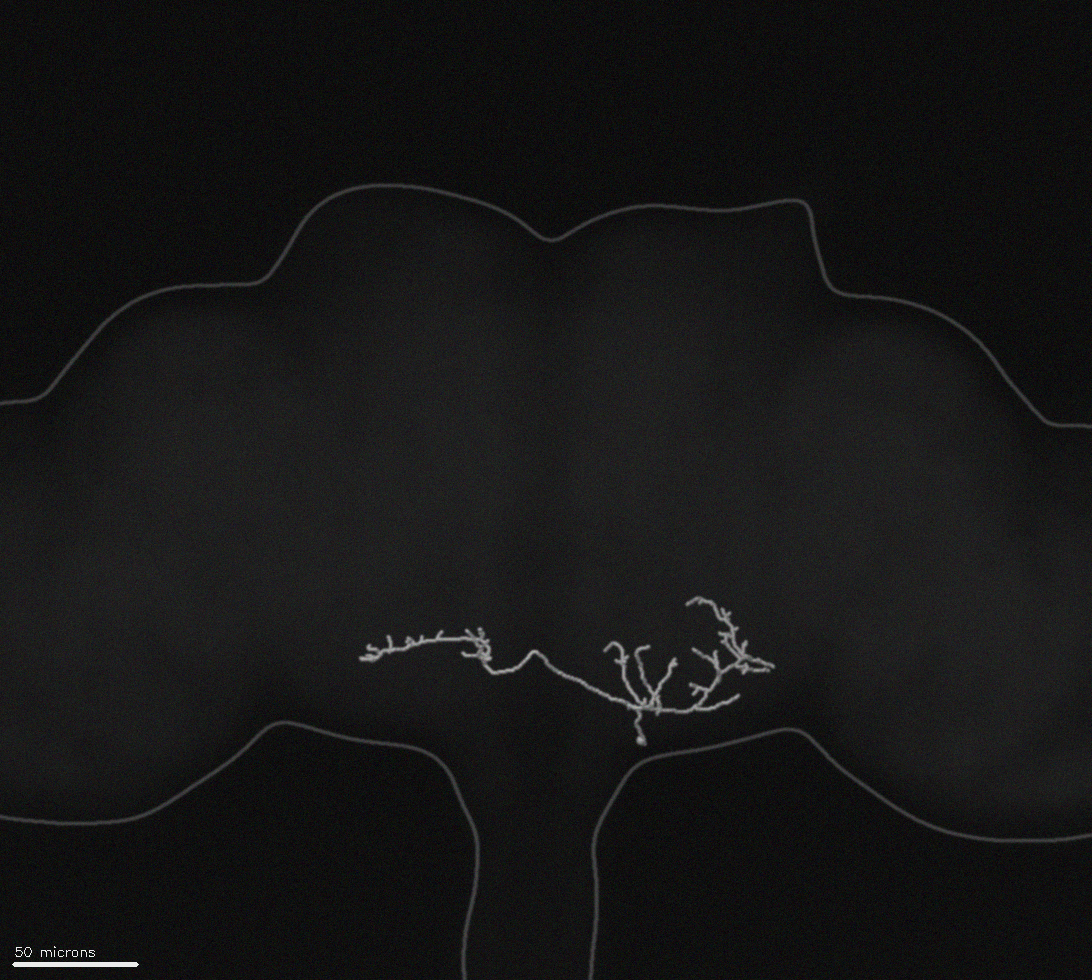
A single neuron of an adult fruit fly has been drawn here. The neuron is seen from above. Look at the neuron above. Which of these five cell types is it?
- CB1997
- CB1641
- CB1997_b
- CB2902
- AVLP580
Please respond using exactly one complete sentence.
It is CB1641 that this neuron is, by cell type.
